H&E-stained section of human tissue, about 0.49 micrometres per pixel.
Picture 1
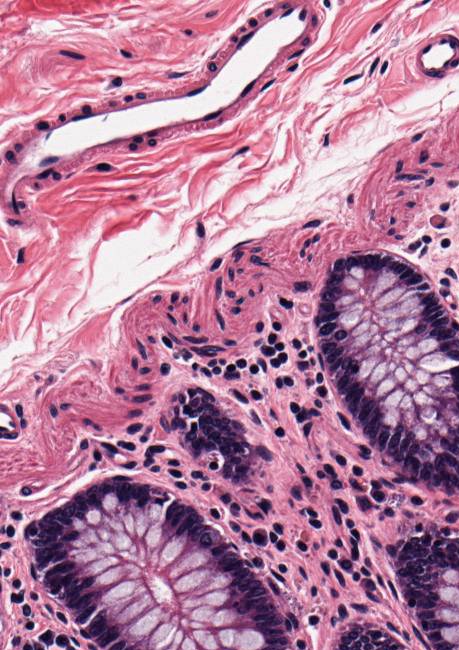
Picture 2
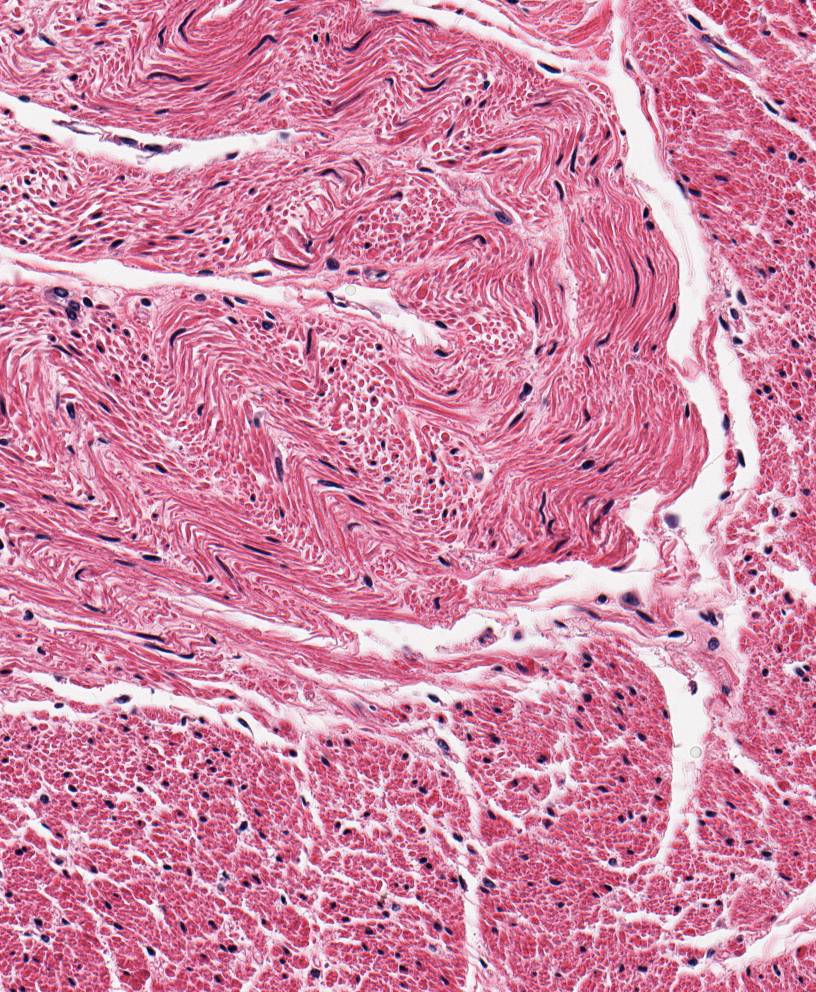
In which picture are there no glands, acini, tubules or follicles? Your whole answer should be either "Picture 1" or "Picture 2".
Picture 2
